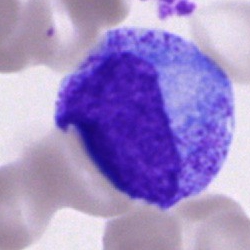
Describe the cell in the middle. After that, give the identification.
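Nuclear position first: off-centre, toward the left side of the cell. Chromatin next: dark purple and dense. Cytoplasm last: purple granules are scattered through it, and beside the nucleus lies a paler area with fewer granules. The cell is a promyelocyte.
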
